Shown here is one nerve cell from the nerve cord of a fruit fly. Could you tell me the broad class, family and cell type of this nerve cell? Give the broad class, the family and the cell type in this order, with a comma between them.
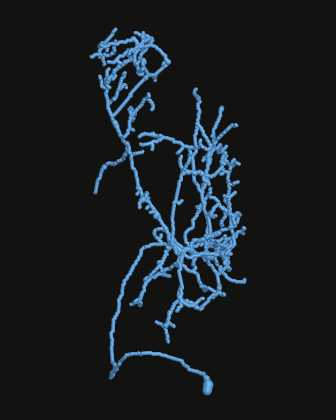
nerve-cord intrinsic neuron, hemilineage 20A.22A, IN20A.22A057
